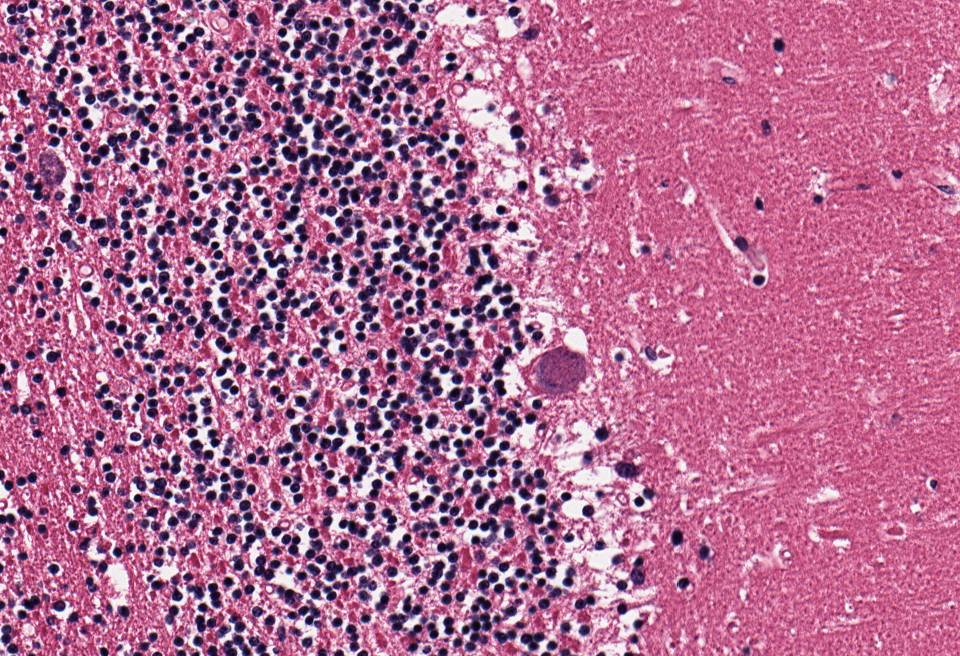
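cerebellum, haematoxylin and eosin section. A roughly vertical boundary divides the field: densely cellular at left, pale and sparsely cellular at right. Left zone: crowded small, round, uniformly dark nuclei with scant visible cytoplasm. Right zone: finely granular, fibrillar pink neuropil, few scattered small nuclei. No epithelium or glands in field.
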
